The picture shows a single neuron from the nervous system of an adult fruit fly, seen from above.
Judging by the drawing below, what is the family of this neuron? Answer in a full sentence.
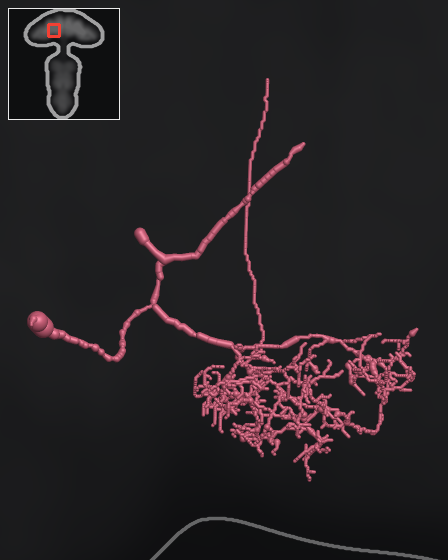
The family is LHMB.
